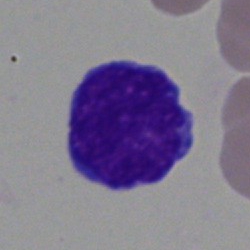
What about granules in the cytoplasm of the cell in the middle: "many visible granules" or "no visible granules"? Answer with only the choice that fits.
No visible granules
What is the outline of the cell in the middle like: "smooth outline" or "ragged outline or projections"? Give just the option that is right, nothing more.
Ragged outline or projections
